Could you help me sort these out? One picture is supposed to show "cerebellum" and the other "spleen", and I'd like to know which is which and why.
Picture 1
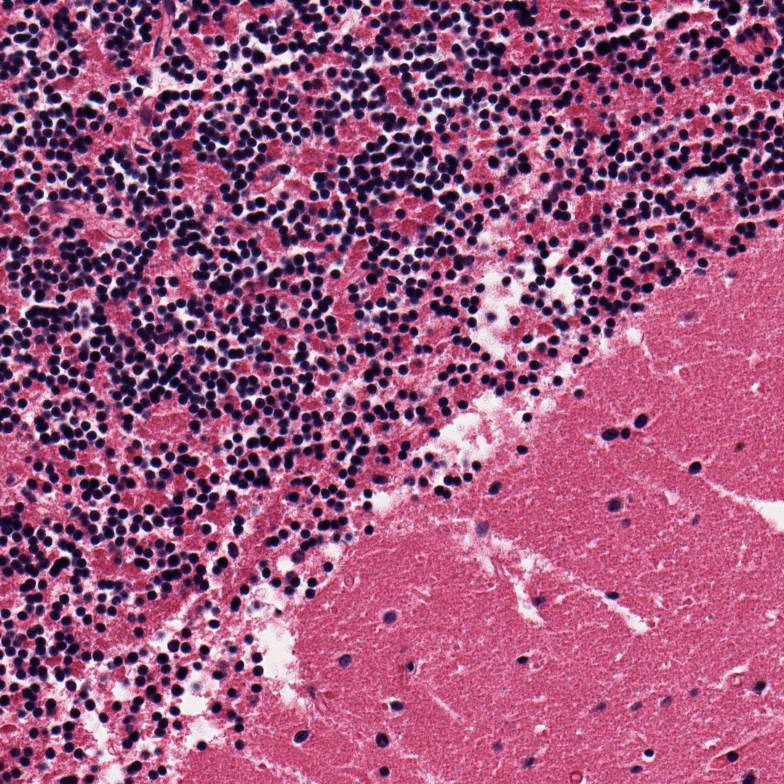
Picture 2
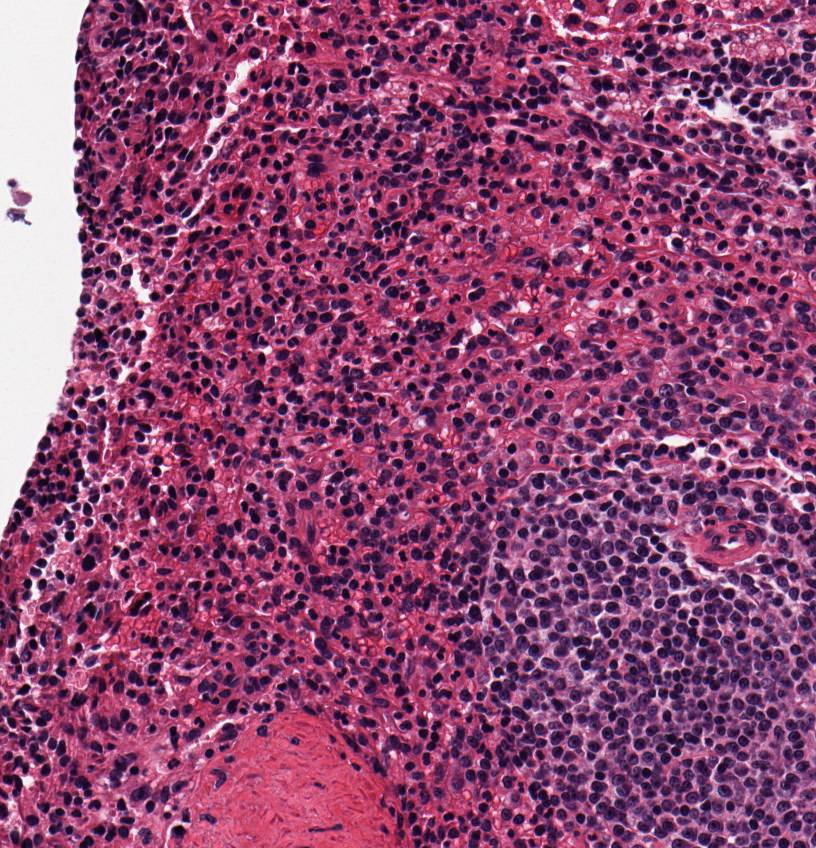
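The cerebellum is shown in picture 1 and the spleen in picture 2. In the cerebellum, a dense upper-left zone of small, round, darkly stained nuclei with very little cytoplasm, broken by irregular nucleus-free pink islands, is set diagonally against a pale pink, finely textured lower-right zone with few nuclei. In the spleen, small lymphocytes with round dense nuclei and scant cytoplasm pack the lower right, which stains darker purple. The upper and left parts look redder, a looser mixture of cells among pink strands. A small vessel with a thick pink wall lies at the right, beside the lymphocytes.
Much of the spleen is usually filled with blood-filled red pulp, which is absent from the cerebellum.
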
